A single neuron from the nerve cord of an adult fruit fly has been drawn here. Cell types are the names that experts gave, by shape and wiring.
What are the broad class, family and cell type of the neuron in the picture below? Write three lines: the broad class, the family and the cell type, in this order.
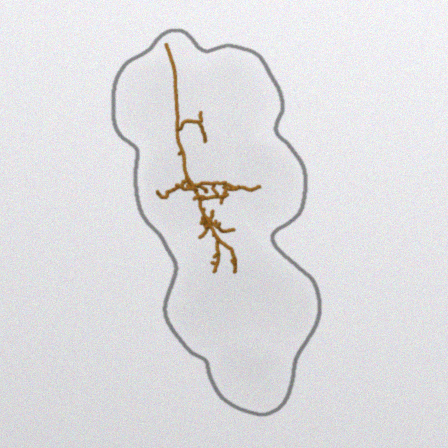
descending neuron
hemilineage MD3
DNge107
